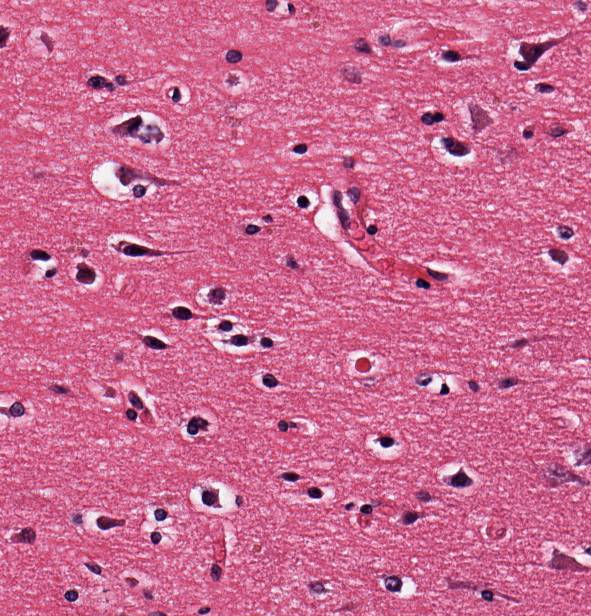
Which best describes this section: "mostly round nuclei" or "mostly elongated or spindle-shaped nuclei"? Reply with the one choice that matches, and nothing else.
Mostly round nuclei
